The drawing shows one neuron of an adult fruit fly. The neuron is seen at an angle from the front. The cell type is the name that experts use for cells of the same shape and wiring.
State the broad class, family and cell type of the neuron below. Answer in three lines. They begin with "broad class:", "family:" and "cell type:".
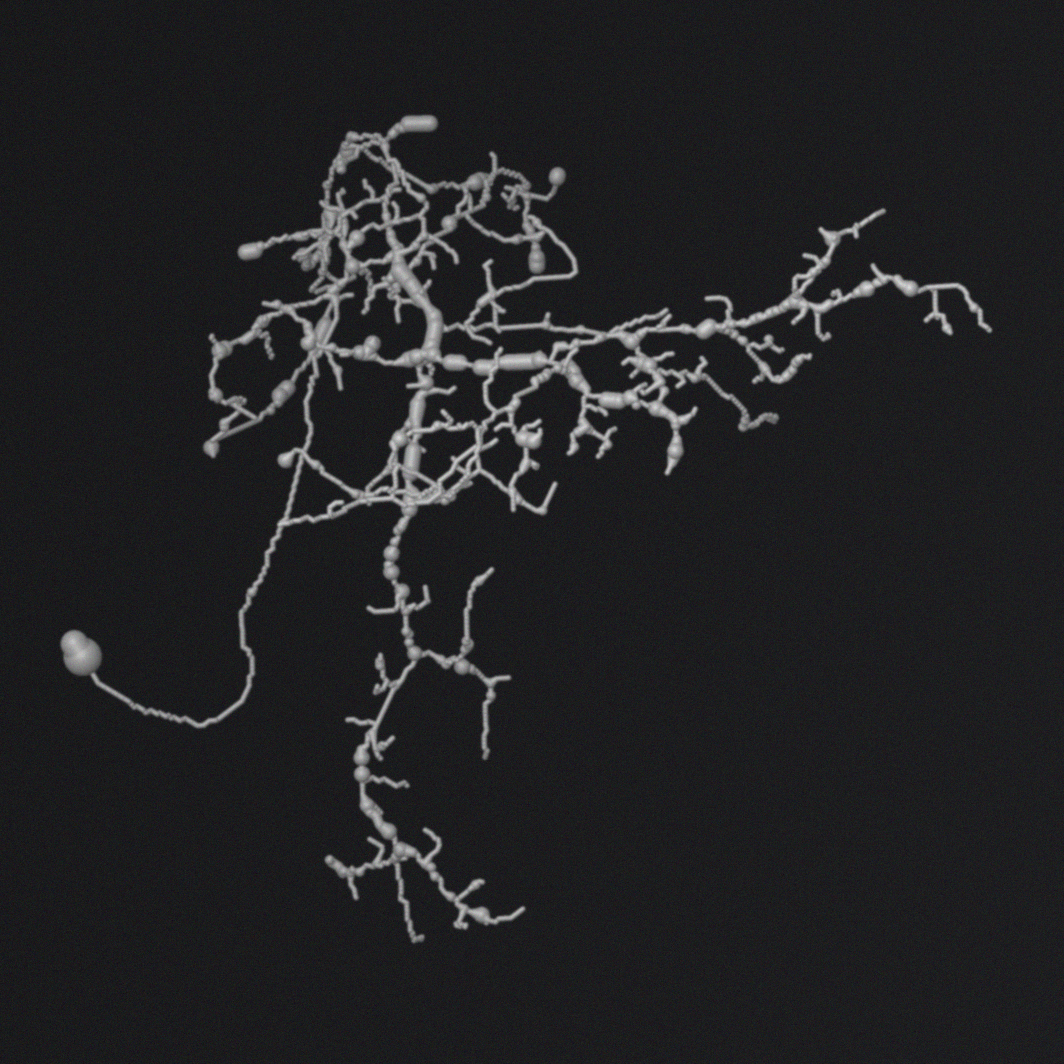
broad class: nerve-cord intrinsic neuron
family: hemilineage 08A
cell type: IN08A038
